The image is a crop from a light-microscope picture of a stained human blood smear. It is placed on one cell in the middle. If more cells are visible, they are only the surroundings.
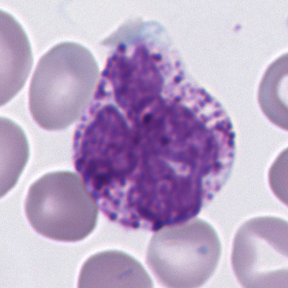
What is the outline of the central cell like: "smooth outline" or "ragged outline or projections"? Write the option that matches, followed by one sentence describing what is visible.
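Ragged outline or projections. A pale, granule-free bleb projects from the top edge of the cell.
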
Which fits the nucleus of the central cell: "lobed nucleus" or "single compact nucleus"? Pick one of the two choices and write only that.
Lobed nucleus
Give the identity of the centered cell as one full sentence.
The identification for the central cell is a basophil.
